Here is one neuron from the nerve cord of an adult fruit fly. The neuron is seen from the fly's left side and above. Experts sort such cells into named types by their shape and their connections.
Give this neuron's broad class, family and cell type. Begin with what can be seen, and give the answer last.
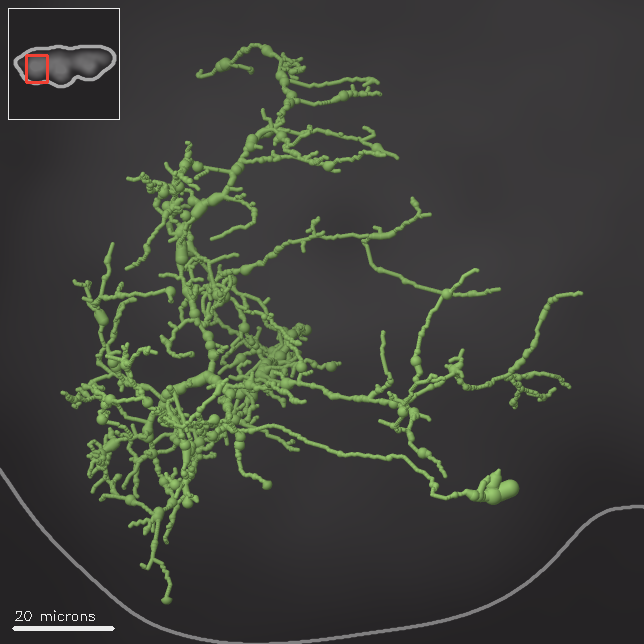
From top to bottom in the picture it spans about 110 microns. More than a hundred branch ends can be seen. This is a nerve-cord intrinsic neuron. Its family is hemilineage 20A.22A. Its cell type is IN20A.22A012.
